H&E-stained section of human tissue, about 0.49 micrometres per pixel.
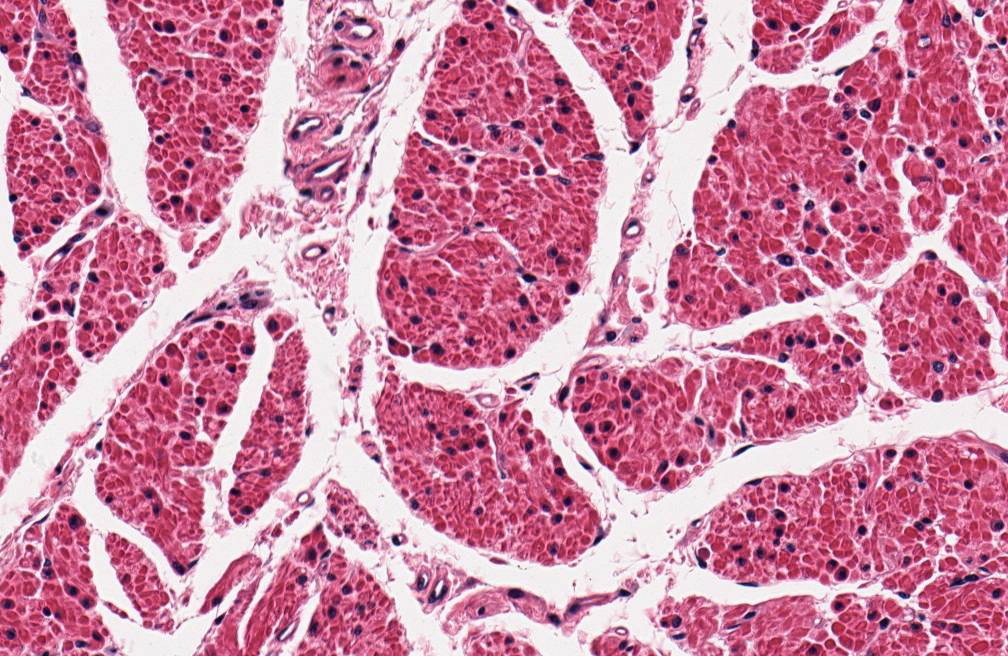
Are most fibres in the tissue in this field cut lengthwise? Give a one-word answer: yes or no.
No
